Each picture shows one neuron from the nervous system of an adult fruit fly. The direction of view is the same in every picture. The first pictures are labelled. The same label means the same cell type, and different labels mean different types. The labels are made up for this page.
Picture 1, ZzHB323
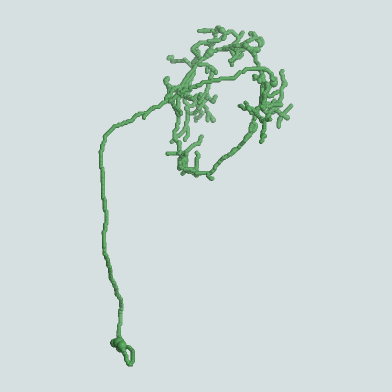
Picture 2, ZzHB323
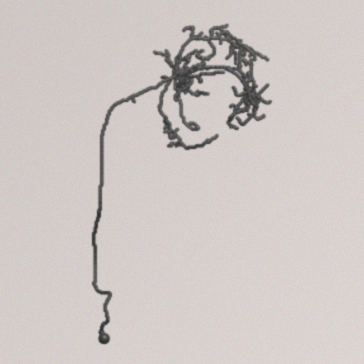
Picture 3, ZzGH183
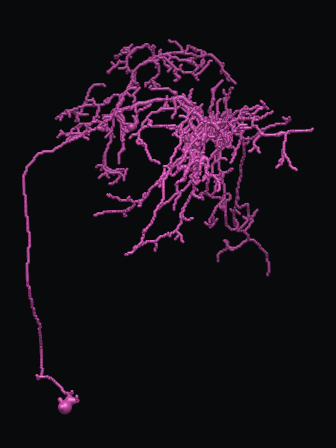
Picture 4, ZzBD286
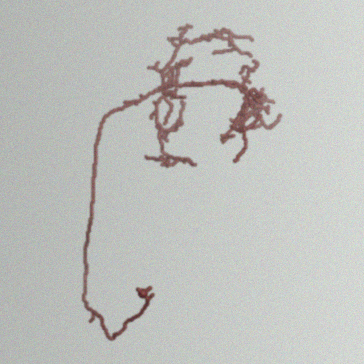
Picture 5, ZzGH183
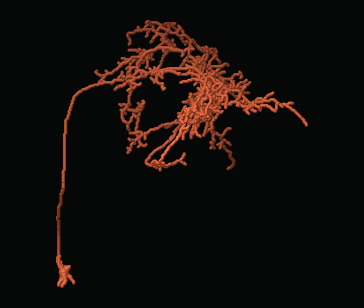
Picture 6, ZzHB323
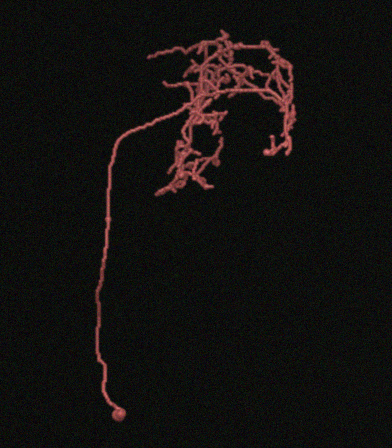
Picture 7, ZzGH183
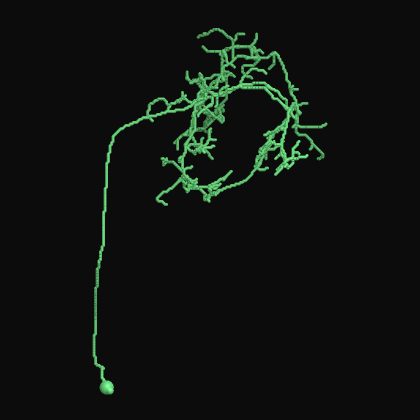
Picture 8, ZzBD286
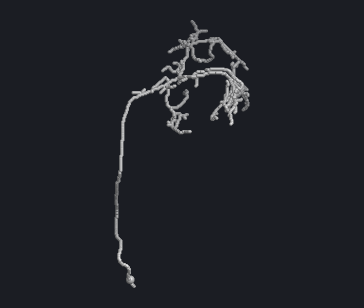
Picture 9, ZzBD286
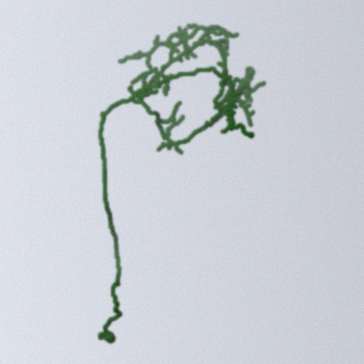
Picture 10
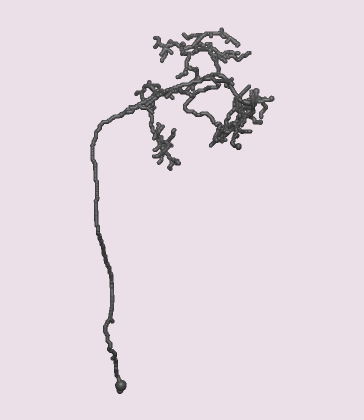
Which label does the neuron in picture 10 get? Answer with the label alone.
ZzBD286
